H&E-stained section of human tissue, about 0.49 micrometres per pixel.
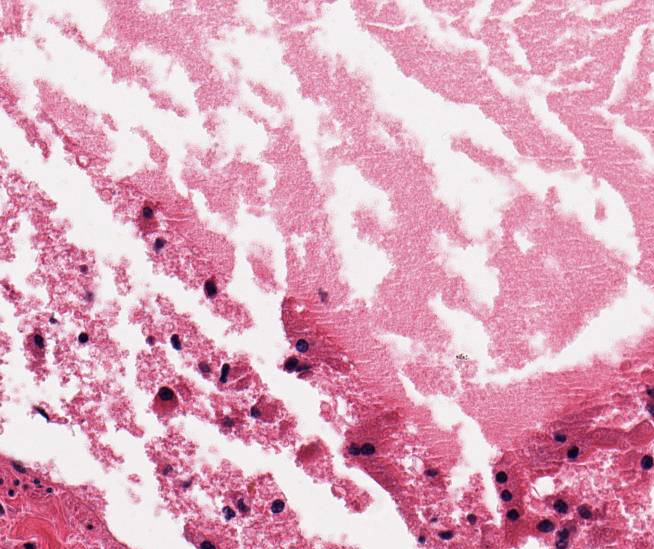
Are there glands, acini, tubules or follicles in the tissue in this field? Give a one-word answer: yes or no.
No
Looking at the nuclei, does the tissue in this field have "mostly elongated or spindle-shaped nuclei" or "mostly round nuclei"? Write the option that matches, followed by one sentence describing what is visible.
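Mostly round nuclei. The nuclei are small, round and densely dark-staining, with no nucleoli visible.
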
